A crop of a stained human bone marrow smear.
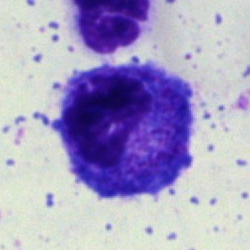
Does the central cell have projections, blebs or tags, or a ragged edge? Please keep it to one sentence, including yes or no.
Yes, the edge of this particular cell is rough.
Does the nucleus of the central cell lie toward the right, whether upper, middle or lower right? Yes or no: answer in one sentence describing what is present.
No, the nucleus of this cell lies toward the left instead.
